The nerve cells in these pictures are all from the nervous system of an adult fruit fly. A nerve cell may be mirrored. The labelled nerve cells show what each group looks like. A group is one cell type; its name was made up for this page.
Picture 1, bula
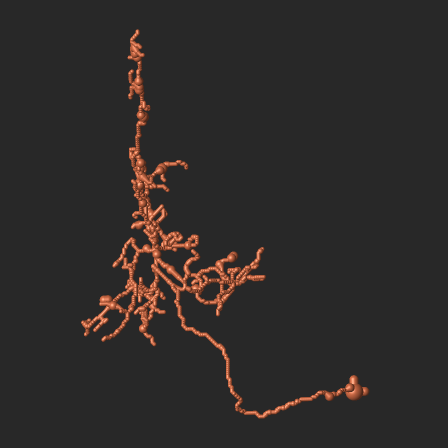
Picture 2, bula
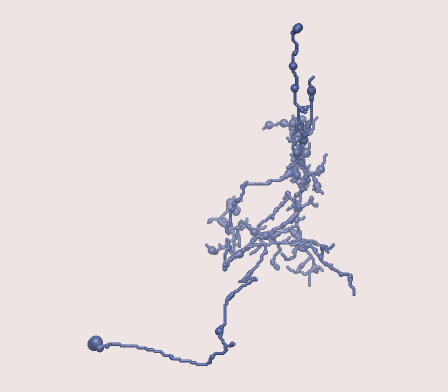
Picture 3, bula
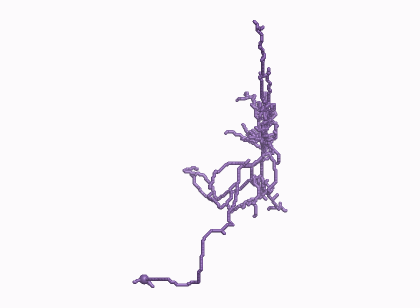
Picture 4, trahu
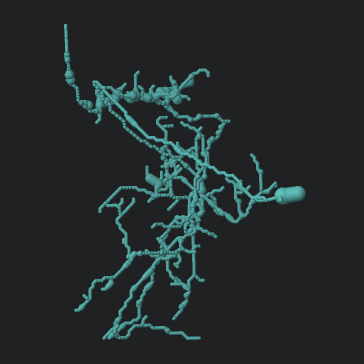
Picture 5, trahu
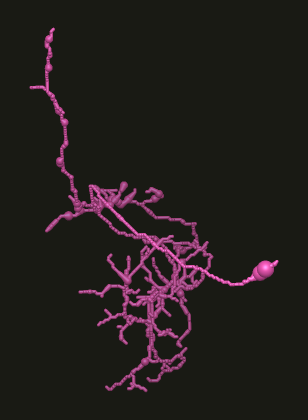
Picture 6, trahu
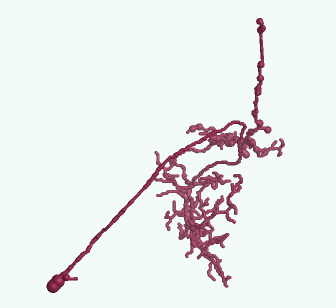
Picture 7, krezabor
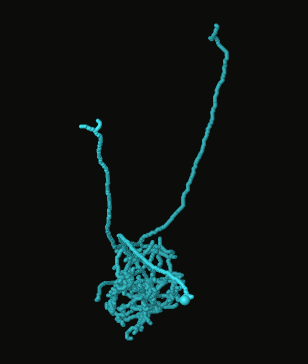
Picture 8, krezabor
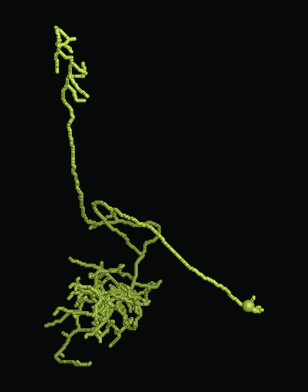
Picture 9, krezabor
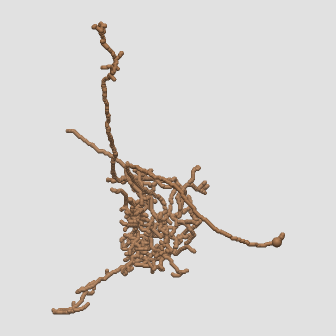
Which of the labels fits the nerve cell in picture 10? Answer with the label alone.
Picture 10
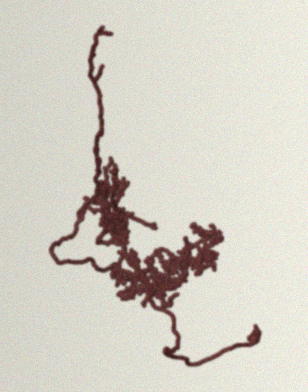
bula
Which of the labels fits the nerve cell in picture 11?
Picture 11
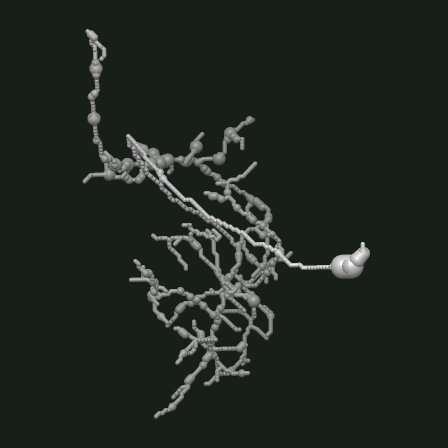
trahu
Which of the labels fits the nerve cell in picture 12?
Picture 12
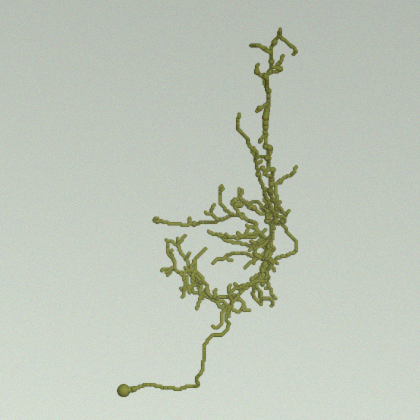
bula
